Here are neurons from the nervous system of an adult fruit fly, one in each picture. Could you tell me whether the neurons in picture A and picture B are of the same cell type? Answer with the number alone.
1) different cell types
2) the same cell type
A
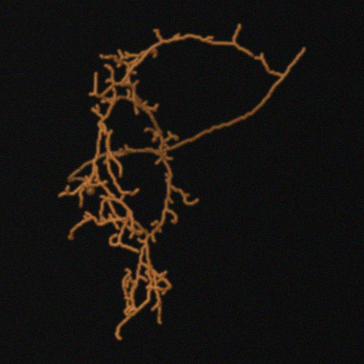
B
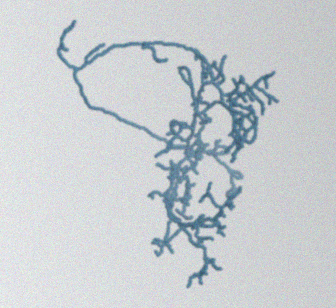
2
